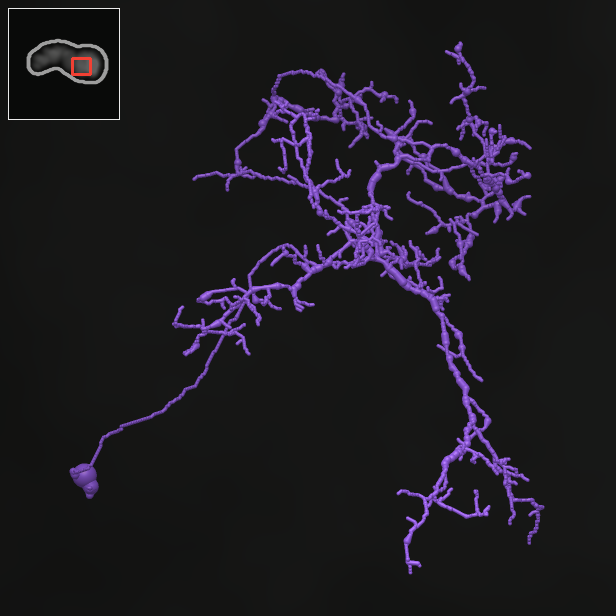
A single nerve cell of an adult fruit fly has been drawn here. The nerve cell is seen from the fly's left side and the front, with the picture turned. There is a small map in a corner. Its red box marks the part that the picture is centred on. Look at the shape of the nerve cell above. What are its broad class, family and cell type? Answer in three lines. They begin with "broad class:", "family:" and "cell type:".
broad class: central-brain intrinsic neuron
family: hemilineage SMPpv2_ventral
cell type: LAL302m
